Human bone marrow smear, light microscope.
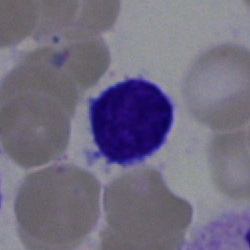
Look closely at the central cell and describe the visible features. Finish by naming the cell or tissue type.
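Roughly round in outline, the cell is almost entirely occupied by its nucleus. The chromatin is dense and stains dark blue-purple. No nucleoli are visible. It is a lymphocyte.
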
